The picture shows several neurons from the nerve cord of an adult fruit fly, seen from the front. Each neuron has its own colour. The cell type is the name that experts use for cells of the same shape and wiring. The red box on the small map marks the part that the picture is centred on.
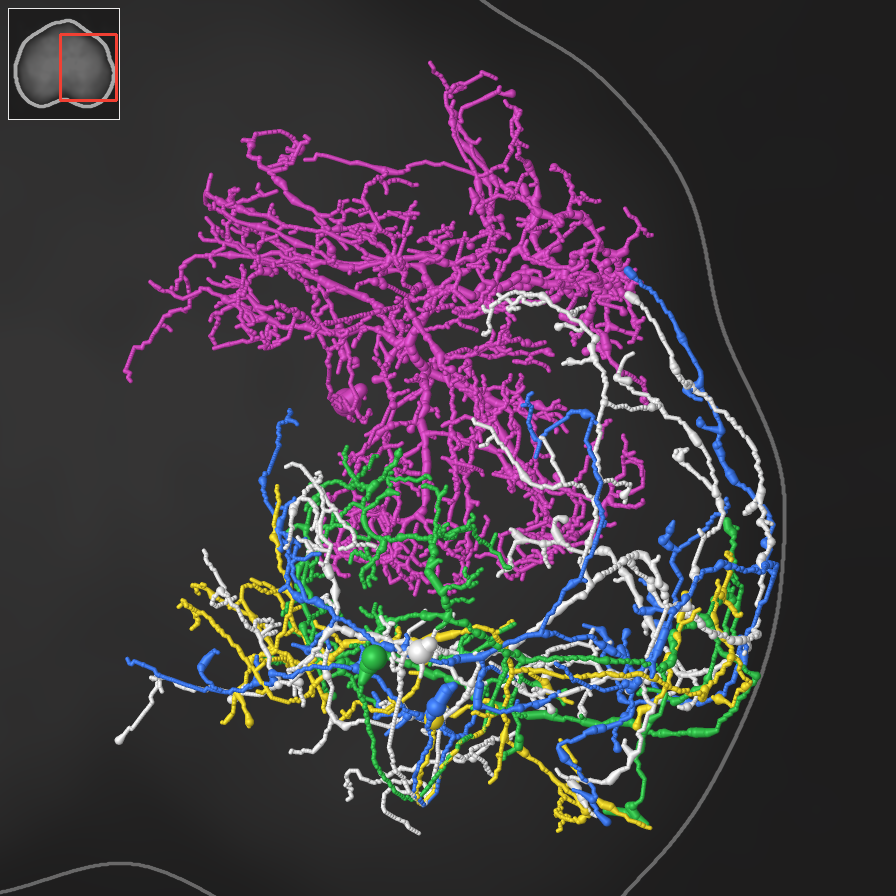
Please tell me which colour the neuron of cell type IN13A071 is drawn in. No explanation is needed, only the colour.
yellow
